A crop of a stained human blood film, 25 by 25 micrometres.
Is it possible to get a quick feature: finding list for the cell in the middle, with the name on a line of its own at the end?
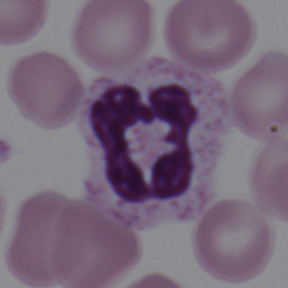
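Nuclear shape: a ring curving around a pale central patch of cytoplasm
Notch: at the top, where the left and right nuclear parts nearly meet
Chromatin: dark purple, coarsely clumped
Granules: many, fine, pink-violet, scattered through the cytoplasm
Kind: segmented neutrophil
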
